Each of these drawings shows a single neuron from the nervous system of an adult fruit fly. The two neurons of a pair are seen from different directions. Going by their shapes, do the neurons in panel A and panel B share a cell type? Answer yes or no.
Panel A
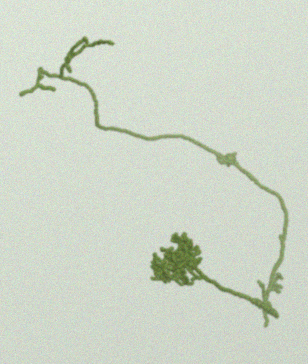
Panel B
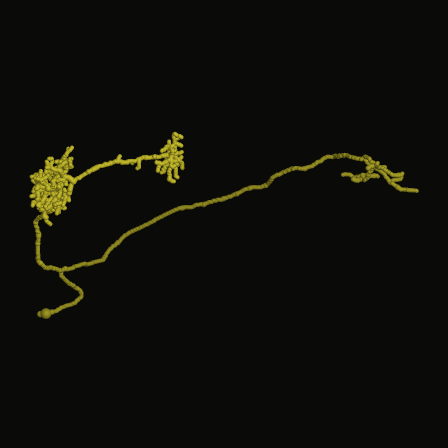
no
